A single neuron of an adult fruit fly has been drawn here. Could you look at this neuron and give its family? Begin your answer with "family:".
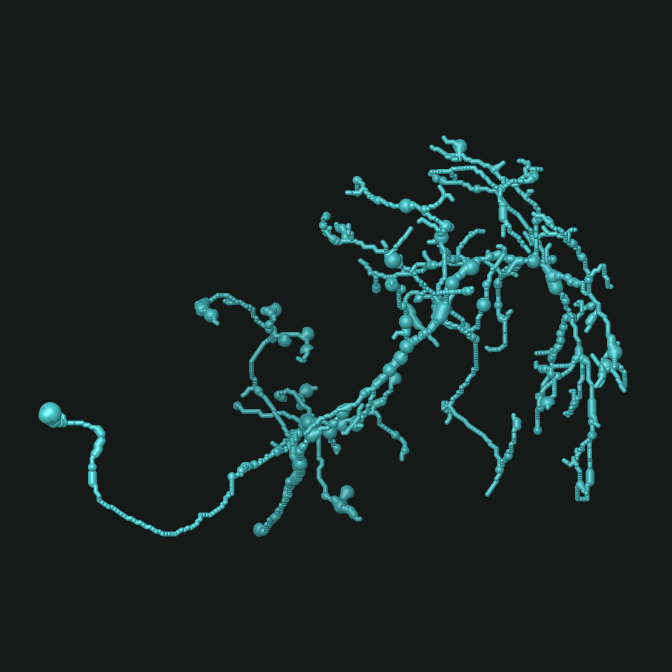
family: hemilineage LHa1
